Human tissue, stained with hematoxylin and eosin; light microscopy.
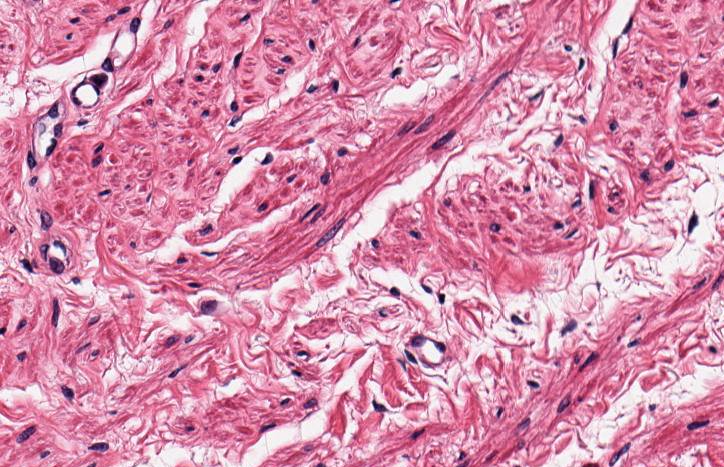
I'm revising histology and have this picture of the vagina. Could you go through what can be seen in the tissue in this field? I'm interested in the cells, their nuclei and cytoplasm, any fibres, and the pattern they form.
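The field is built from bundles of smooth muscle cut in different planes, separated by loose fibrous stroma. Look at a lengthwise-cut bundle: its nuclei are elongated and blunt-ended within eosinophilic cytoplasm. Between bundles lies loose, wavy pink collagen with sparse spindle-shaped nuclei. Finally, find the few small thin-walled vessels in the stroma at upper left.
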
